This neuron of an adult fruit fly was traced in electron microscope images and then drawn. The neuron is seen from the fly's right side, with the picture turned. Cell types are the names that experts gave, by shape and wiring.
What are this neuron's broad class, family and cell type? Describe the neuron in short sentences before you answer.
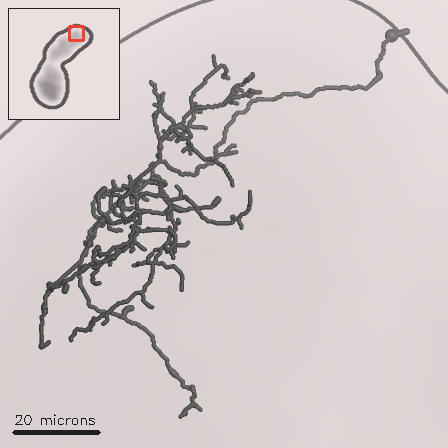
The cell body can be seen at the upper right of the picture. By the scale bar it is about 90 microns tall in this view. Dozens of branch ends can be seen. This is a nerve-cord intrinsic neuron. Its family is hemilineage 01B. It is of cell type IN01B068.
